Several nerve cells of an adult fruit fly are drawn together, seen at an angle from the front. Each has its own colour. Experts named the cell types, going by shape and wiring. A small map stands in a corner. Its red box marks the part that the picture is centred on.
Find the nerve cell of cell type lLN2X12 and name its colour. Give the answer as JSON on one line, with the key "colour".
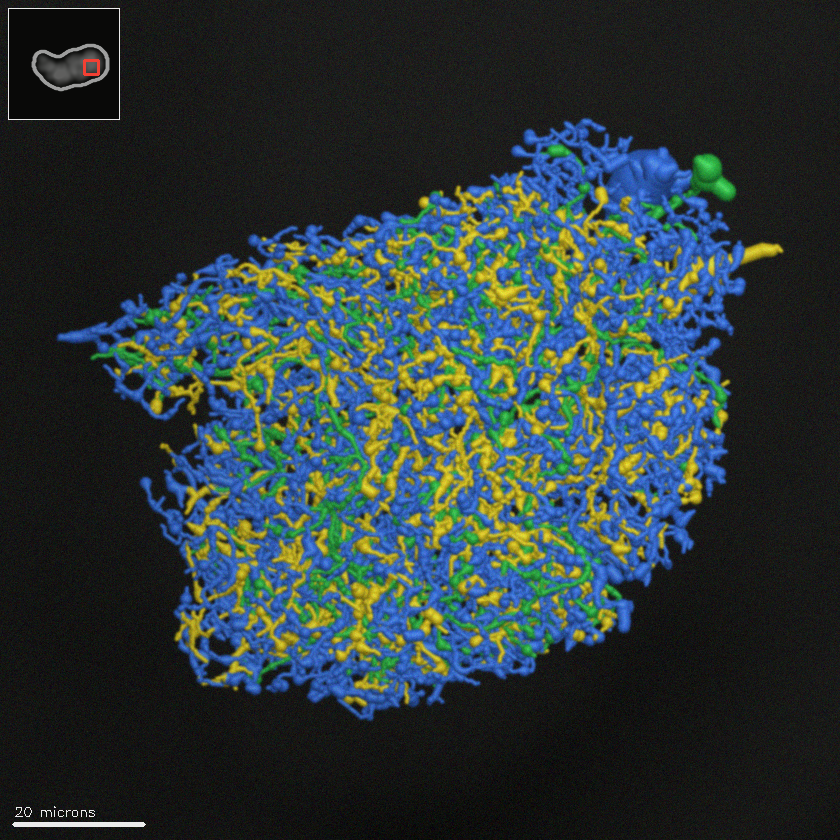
{"colour": "green"}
